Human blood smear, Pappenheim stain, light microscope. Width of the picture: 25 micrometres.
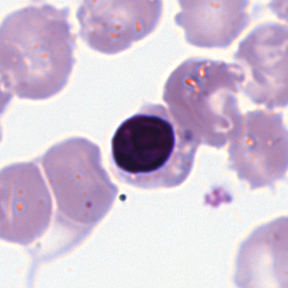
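Normoblast, the nucleated cell at the centre of this stained peripheral blood smear. Notice first its round nucleus with a smooth edge, about 5 micrometres across. Look closely and you will see the chromatin is very dark purple and densely clumped, almost uniform throughout. Around it, the cytoplasm is pale lilac-pink, much like the surrounding red cells, and the cell outline is smooth, without projections.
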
